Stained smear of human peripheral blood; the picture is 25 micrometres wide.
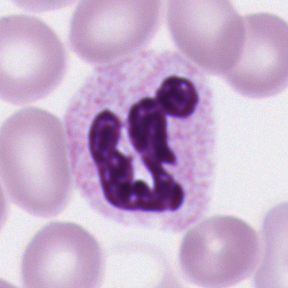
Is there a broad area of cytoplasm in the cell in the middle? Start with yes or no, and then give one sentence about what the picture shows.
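Yes. The cytoplasm is abundant and pale pink.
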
